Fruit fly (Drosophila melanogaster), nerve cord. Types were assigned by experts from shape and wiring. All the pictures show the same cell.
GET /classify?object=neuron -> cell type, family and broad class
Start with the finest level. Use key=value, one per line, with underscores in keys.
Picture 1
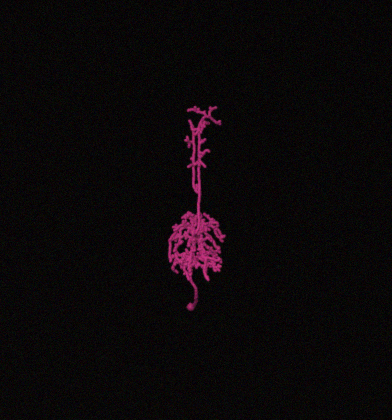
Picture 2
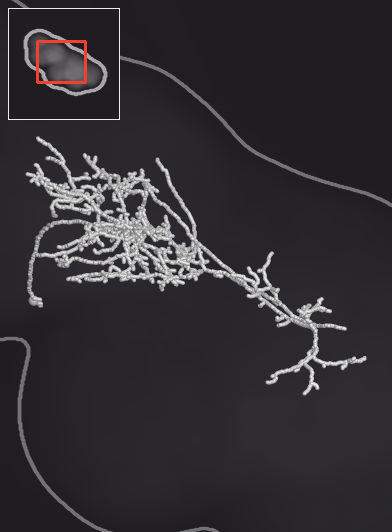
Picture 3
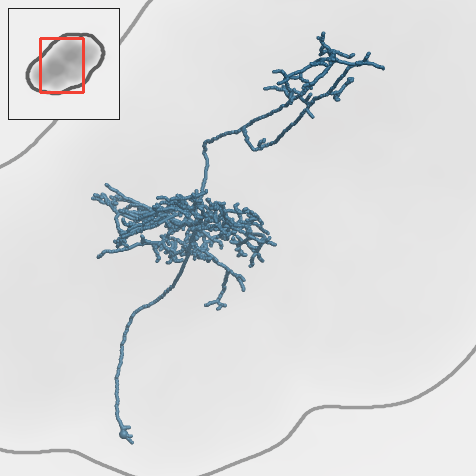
cell_type=IN05B037
family=hemilineage 05B
broad_class=nerve-cord intrinsic neuron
